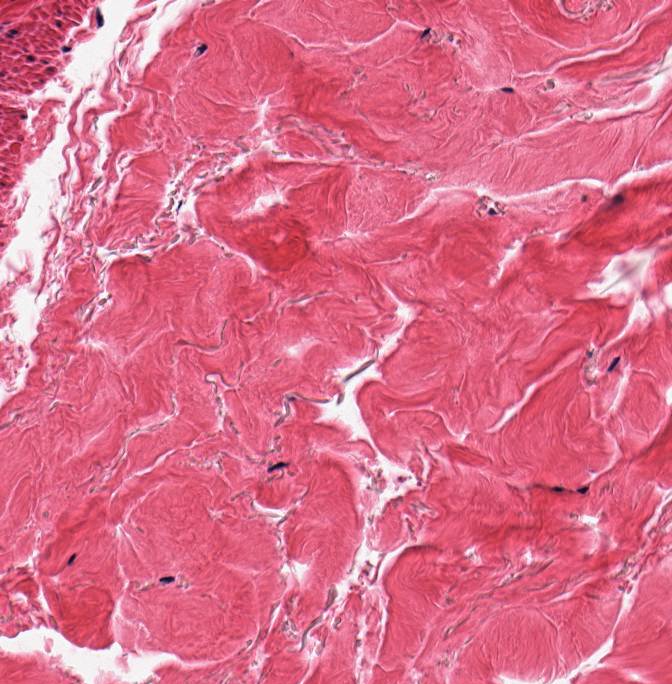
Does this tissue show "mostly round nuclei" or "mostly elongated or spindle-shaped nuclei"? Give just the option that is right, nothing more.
Mostly elongated or spindle-shaped nuclei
